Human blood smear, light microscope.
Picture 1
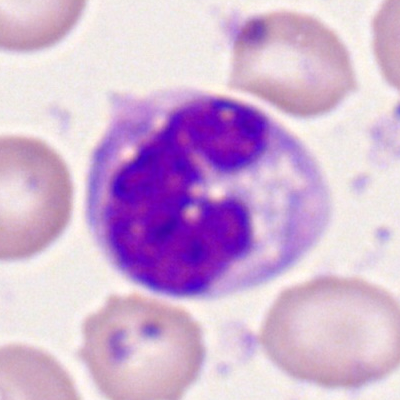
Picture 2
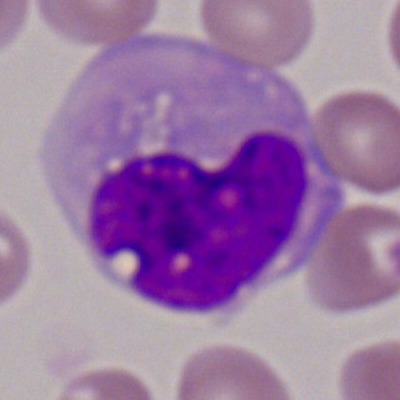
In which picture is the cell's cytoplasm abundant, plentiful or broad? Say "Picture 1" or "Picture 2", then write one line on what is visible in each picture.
Picture 2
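What picture 1 shows: The nucleus fills most of the cell and lies toward the left.
What picture 2 shows: The cytoplasm is abundant.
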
